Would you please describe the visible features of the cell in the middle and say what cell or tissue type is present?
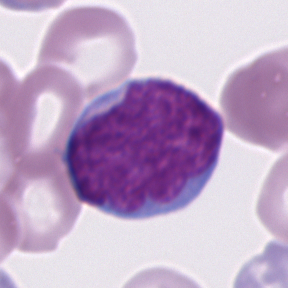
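Nucleus oval, occupying nearly the entire cell. Cytoplasm a narrow pale blue rim, widest along the lower edge. No granules visible in the cytoplasm. No projections or hair-like extensions on the cell surface. Cell: myeloblast.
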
